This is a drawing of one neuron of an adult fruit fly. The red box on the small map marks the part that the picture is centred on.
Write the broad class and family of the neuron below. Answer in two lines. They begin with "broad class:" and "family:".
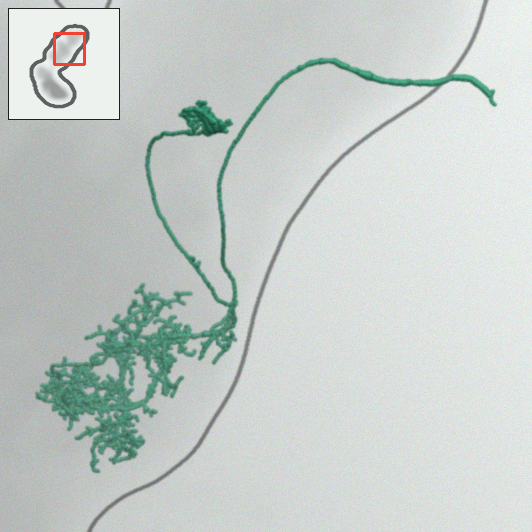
broad class: motor neuron of the nerve cord
family: hemilineage 03B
